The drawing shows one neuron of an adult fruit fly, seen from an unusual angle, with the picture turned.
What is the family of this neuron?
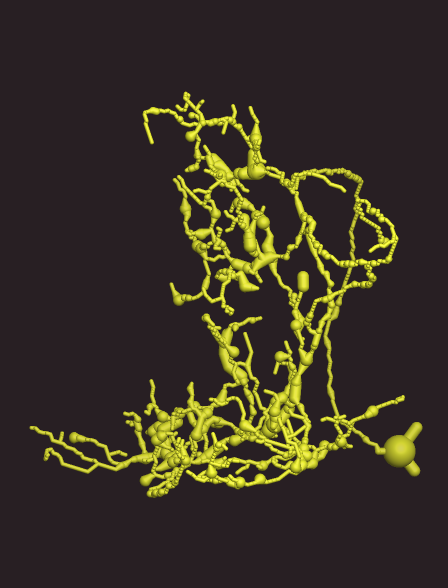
hemilineage TRdm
